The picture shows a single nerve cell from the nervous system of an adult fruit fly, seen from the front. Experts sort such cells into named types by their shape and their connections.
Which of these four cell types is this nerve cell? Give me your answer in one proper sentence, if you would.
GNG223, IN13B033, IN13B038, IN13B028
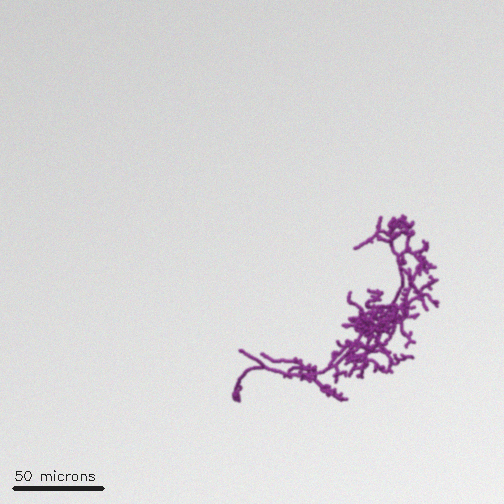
On the level of cell type, this nerve cell is IN13B028.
